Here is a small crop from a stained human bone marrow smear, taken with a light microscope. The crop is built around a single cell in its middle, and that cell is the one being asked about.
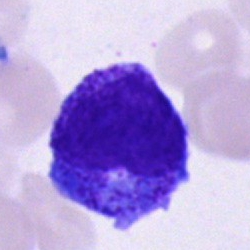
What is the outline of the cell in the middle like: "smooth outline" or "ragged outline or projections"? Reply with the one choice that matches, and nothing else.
Ragged outline or projections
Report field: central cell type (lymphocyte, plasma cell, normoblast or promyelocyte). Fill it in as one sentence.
The cell at the middle of the frame should be recorded as a promyelocyte.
